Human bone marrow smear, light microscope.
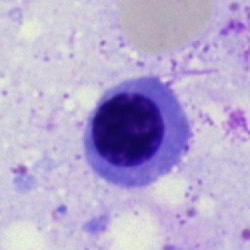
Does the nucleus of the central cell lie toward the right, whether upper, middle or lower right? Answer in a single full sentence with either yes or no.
No, to the right of its nucleus lies most of the cytoplasm.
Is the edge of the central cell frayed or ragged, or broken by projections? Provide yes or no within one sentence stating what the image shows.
No, the outline of the cell is not ragged or frayed; it is smooth.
